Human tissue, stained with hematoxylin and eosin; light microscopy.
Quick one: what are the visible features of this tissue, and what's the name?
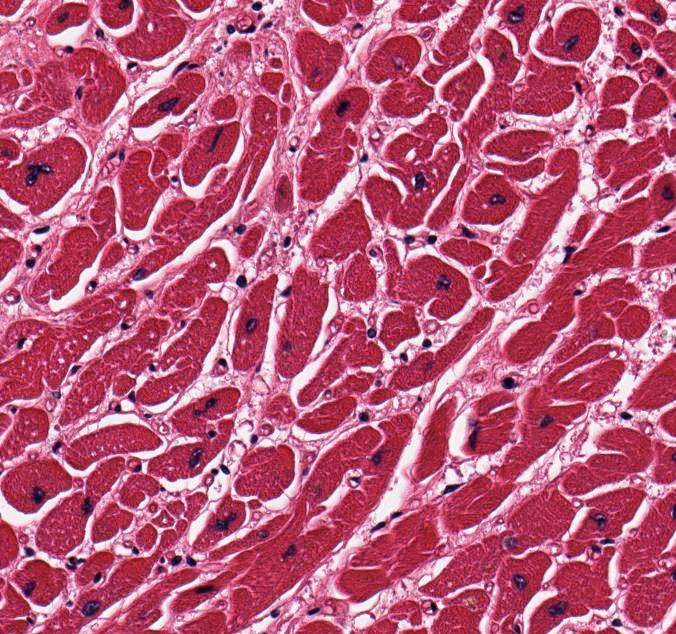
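Cardiac muscle fibres fill the field, cut mostly obliquely, profiles running diagonally lower left to upper right. Cytoplasm deep, intense red throughout. No large vessels; only small capillary-sized spaces between fibres. No fat cells. Name: left ventricle of the heart.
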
